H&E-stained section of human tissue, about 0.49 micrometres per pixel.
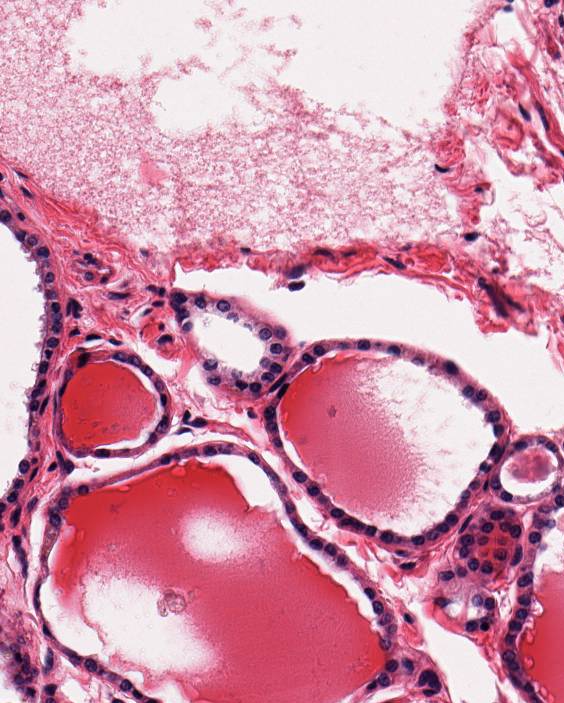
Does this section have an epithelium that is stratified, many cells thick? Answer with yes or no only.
No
